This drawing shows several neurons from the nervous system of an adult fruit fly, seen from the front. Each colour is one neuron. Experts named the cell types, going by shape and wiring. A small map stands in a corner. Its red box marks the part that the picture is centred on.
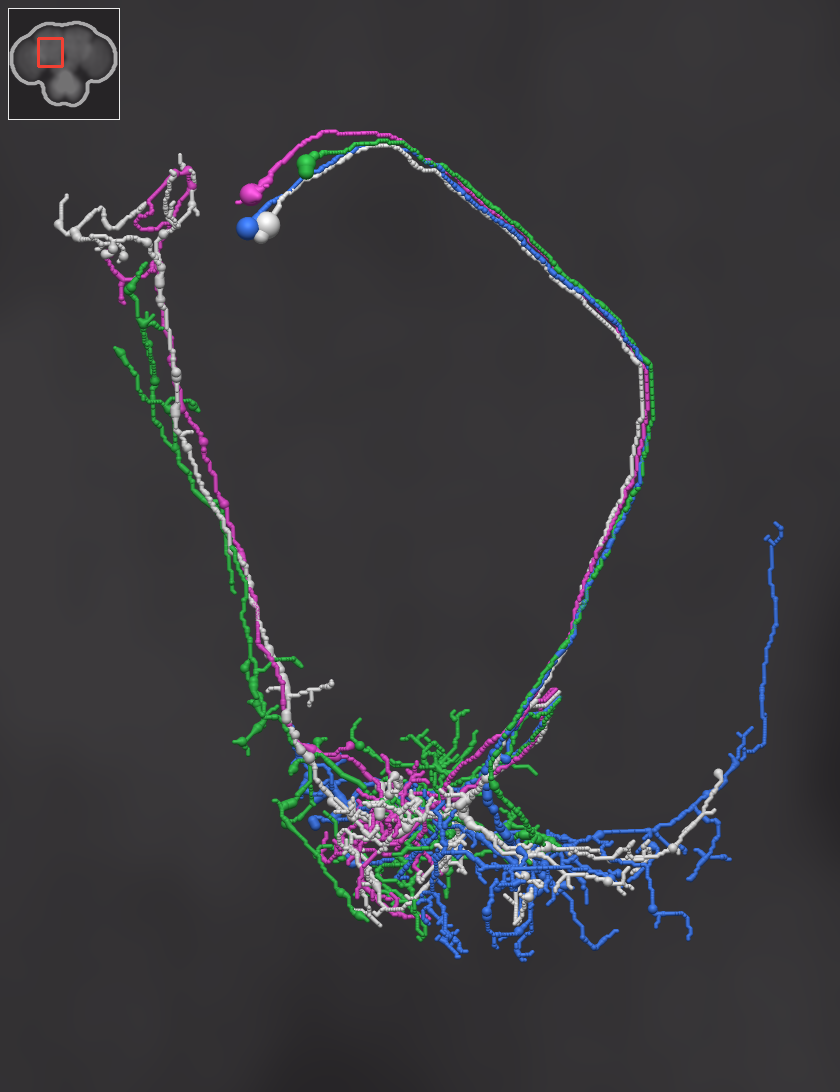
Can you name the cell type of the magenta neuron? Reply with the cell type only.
WEDPN8B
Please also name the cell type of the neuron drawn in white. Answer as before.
WEDPN8C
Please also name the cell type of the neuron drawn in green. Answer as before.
WEDPN14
